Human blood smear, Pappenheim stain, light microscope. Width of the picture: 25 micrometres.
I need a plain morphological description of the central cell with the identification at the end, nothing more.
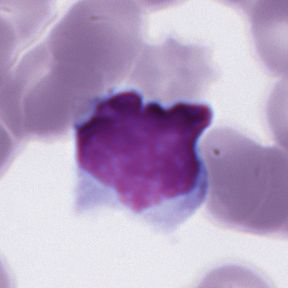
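The nucleus occupies nearly the entire cell. Its outline is angular and irregular, with small notches along the upper edge. It stains deep purple-magenta, and the chromatin is dense, showing only faint lighter mottling. This is a typical lymphocyte.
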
